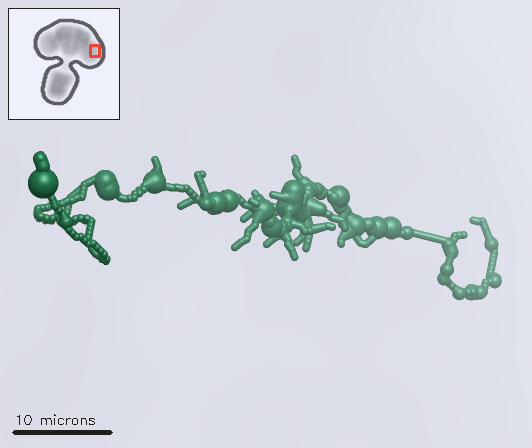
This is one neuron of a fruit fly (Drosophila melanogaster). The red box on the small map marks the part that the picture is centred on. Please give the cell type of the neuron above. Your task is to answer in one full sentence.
Under cell type classification, the neuron is Dm3b.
